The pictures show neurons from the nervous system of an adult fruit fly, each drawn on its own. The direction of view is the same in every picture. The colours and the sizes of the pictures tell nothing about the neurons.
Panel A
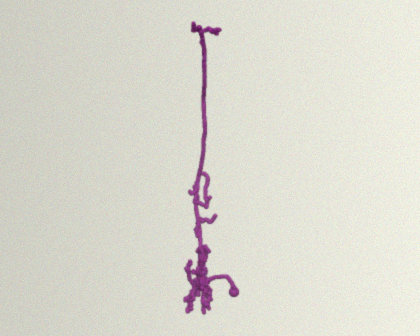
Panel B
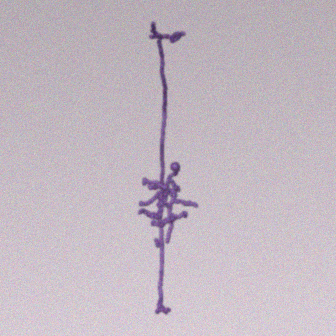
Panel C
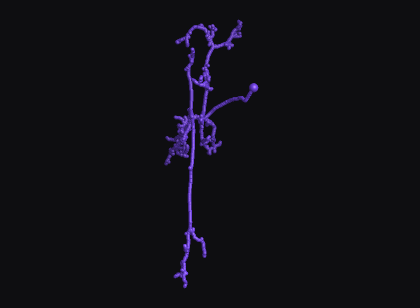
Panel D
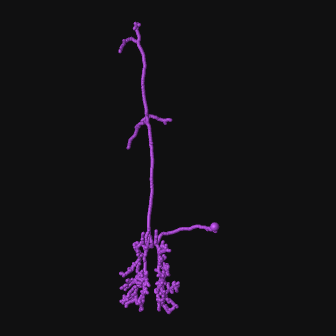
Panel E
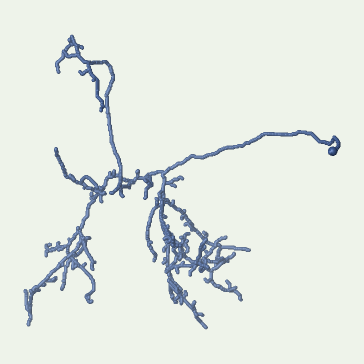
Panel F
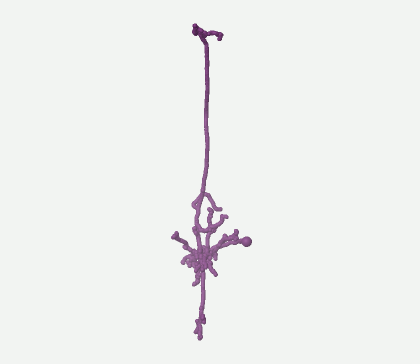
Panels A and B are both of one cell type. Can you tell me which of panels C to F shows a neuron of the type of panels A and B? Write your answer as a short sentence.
The neuron in panel F is of the same cell type.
